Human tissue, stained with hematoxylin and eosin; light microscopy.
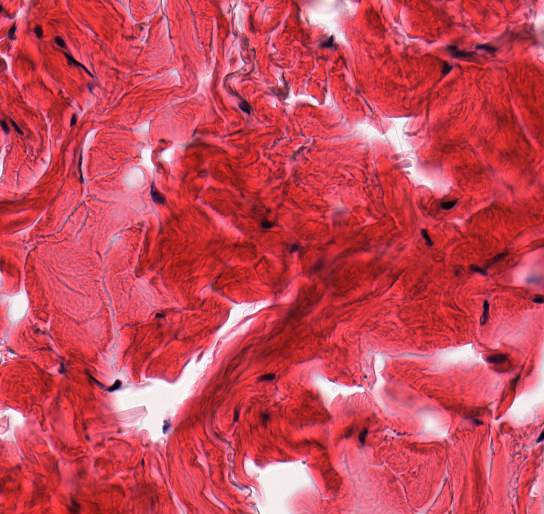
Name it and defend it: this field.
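So, this is dermis. Thick, deeply eosinophilic collagen bundles fill the whole field, and they interweave in many different directions instead of lying parallel.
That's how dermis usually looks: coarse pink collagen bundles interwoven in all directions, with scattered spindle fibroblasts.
Between the bundles I can see only a few small, dark, elongated fibroblast nuclei.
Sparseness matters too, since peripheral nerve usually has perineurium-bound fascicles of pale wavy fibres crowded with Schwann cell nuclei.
There's no epithelium anywhere.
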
